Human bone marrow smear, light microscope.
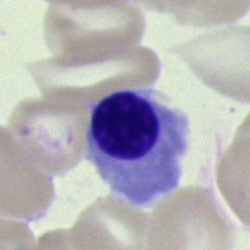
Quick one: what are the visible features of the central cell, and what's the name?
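The nucleus lies off-centre, toward the upper left of the cell, and its chromatin is dense, staining deep purple throughout. The cytoplasm shows no distinct granules. Along the right and lower edges the cell border is irregular and ragged. This is an erythroblast.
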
